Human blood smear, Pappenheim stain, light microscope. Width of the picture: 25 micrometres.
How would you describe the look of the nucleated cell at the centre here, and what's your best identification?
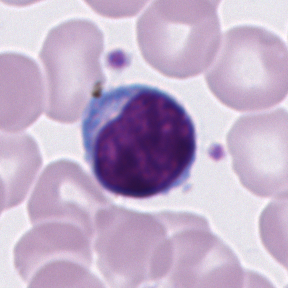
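A round nucleus, without indentation or lobes, shows no nucleoli. The cytoplasm is pale blue and contains no visible granules. The cell is a typical lymphocyte.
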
